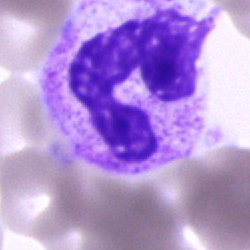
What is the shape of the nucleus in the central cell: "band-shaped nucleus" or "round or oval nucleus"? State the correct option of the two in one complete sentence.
A curved band without separate lobes is the shape of the nucleus.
